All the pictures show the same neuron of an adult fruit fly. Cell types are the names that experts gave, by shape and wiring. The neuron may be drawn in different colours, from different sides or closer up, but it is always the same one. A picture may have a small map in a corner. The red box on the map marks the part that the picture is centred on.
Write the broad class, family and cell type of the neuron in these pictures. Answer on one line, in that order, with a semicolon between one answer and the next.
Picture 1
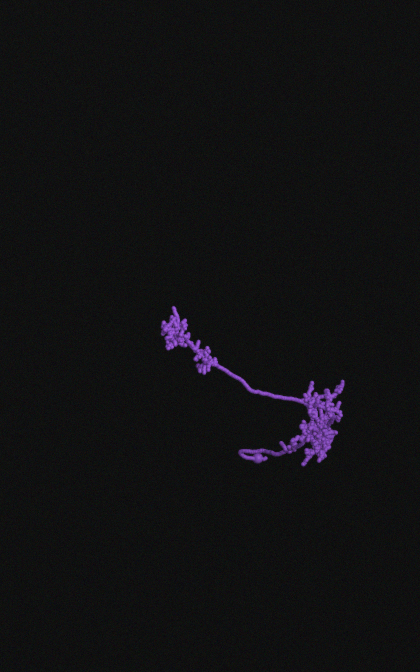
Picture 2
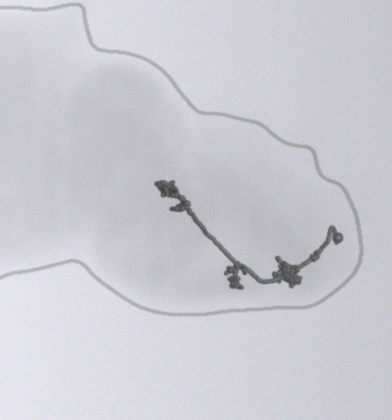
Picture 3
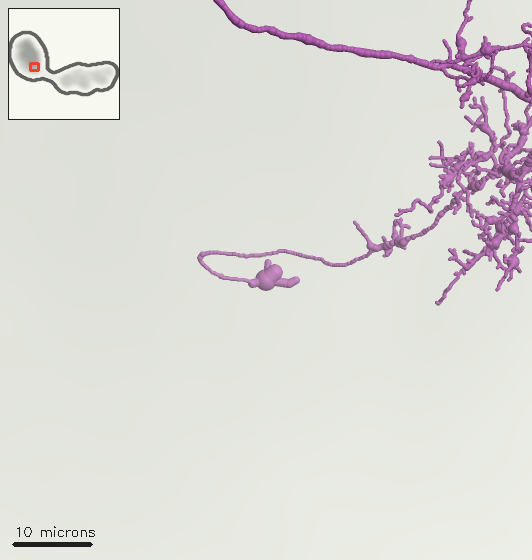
optic-lobe intrinsic neuron; TmY; TmY17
